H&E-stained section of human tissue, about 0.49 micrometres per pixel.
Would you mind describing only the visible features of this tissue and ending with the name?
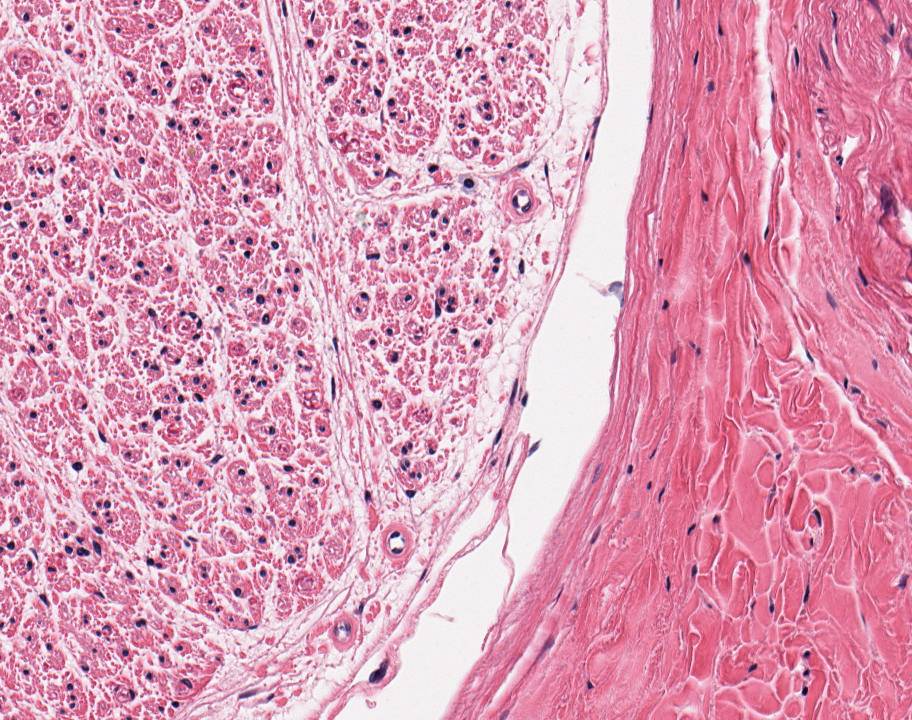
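Cross-sectioned nerve tissue fills the left two-thirds, dense pink fibrous tissue the right third. Thin, pale connective-tissue partitions divide the nerve tissue into more than one fascicle. Its fibres are small round profiles, each a pink central dot within a pale halo. This is the tibial nerve.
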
